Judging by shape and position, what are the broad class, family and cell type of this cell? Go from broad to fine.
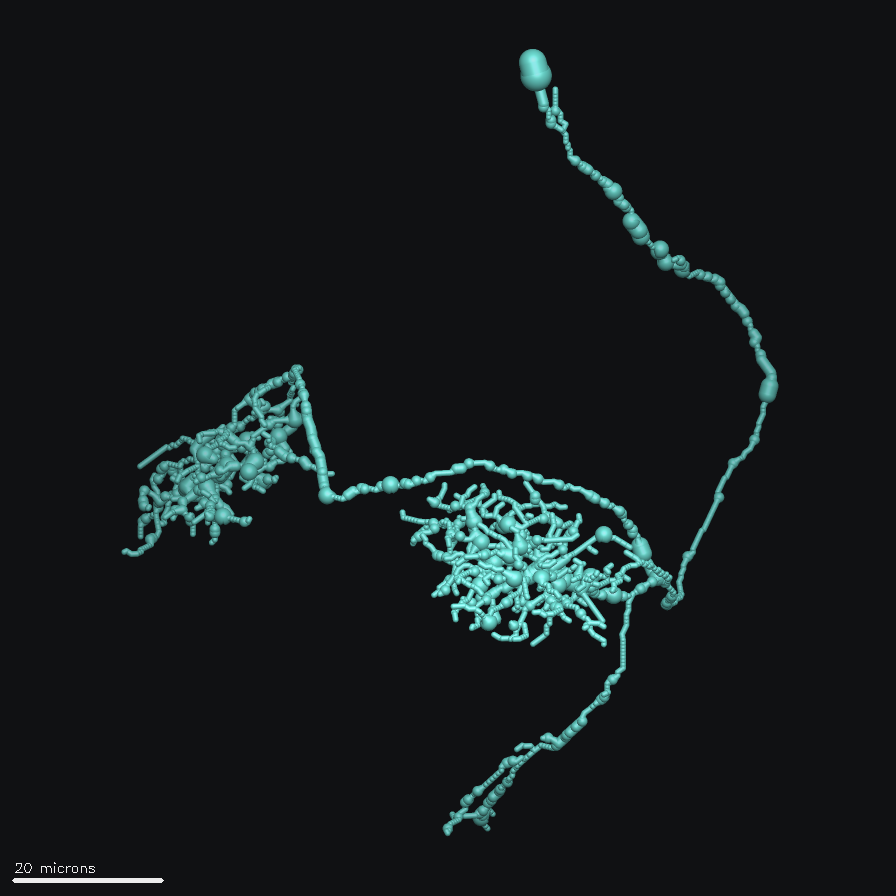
central-brain intrinsic neuron; class CX; hDeltaF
